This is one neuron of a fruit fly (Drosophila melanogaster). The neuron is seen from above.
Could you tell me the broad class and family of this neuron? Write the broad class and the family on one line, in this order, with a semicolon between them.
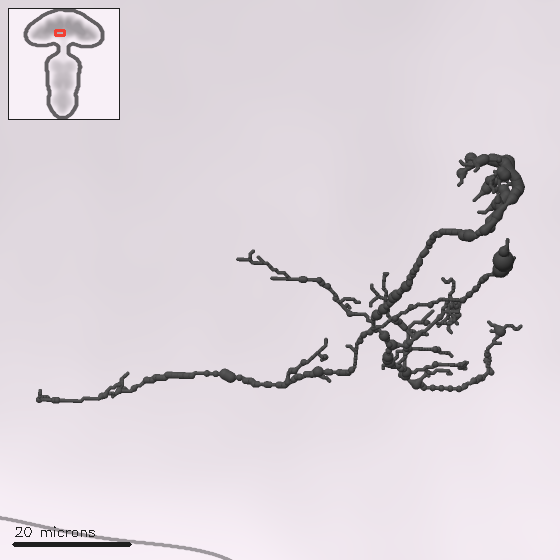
central-brain intrinsic neuron; class CX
